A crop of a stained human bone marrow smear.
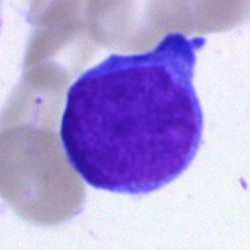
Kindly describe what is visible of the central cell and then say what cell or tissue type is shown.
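Look at the shape: roughly round. The cytoplasm is a deep blue, with no granules visible in it. At the upper right edge, a small blunt bleb of cytoplasm projects outward. We call this cell a blast.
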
